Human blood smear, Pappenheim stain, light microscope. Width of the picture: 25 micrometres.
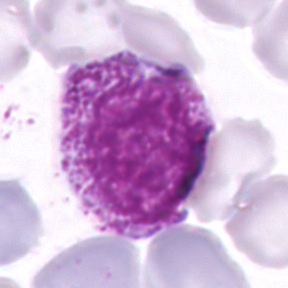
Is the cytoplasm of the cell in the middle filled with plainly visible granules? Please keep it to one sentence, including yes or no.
Yes, there is a large number of visible granules in the cell's cytoplasm.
